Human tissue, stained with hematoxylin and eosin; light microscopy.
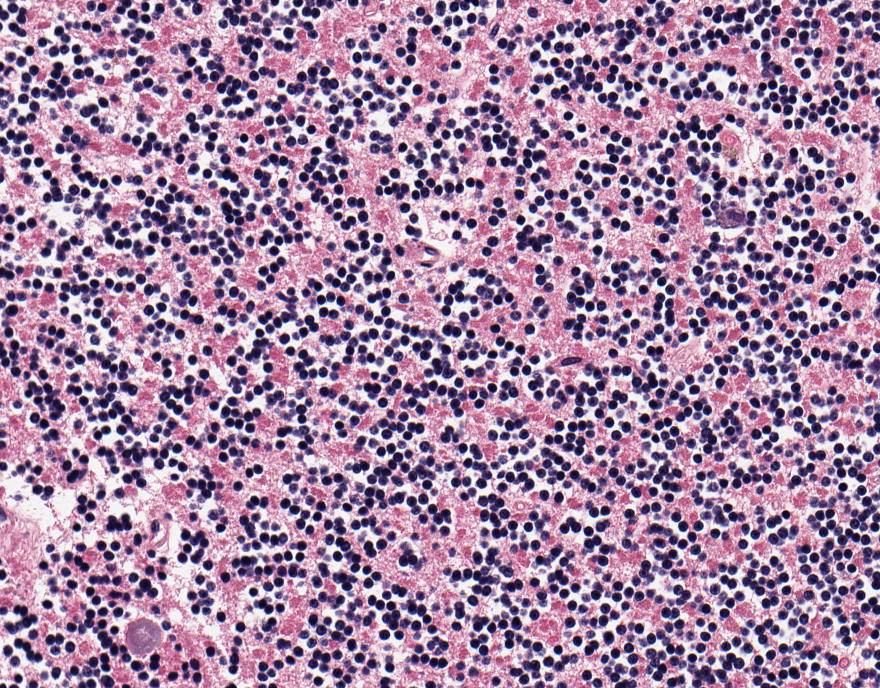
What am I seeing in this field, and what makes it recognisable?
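This is the granular layer of the cerebellum. Item one: small round cells with dark nuclei and very little cytoplasm are packed densely throughout.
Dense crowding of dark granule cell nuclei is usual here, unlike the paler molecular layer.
Item two: irregular pink, finely granular islands lie between nuclear clusters.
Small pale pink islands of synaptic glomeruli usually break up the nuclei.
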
